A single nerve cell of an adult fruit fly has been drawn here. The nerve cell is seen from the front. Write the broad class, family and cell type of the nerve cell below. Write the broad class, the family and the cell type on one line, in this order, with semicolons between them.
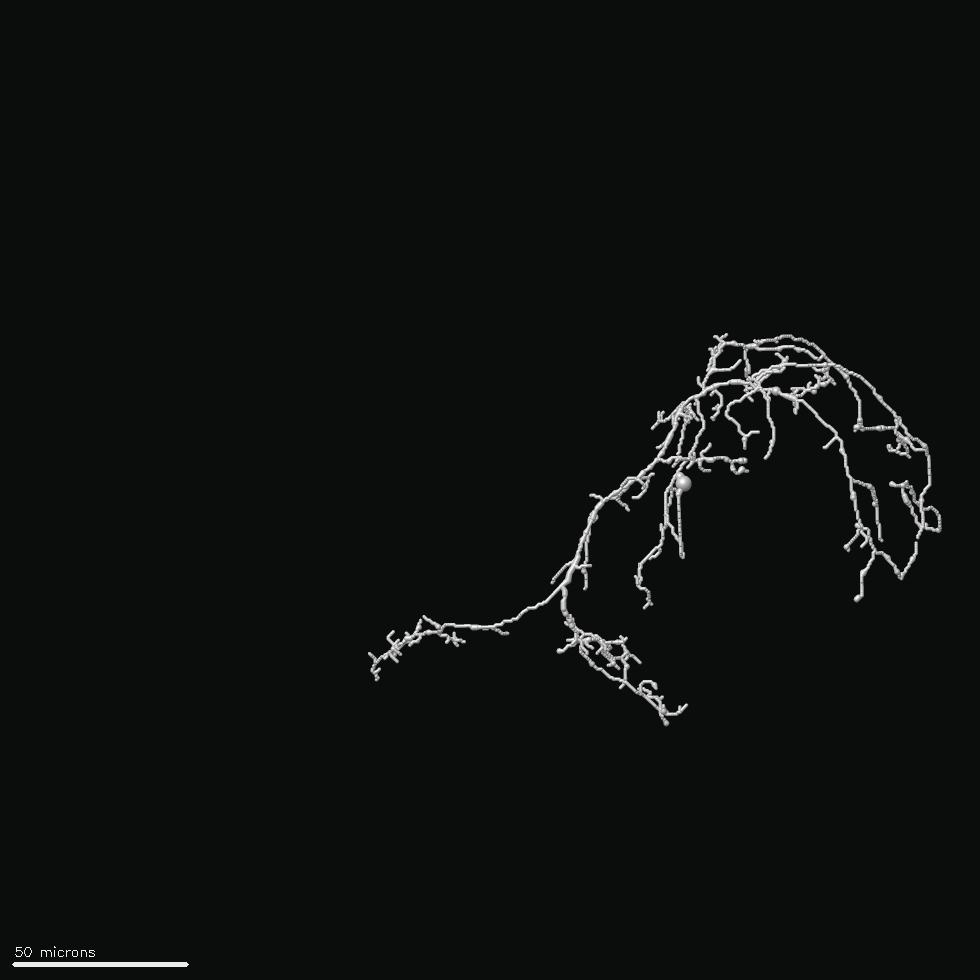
nerve-cord intrinsic neuron; hemilineage 16B; IN16B050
